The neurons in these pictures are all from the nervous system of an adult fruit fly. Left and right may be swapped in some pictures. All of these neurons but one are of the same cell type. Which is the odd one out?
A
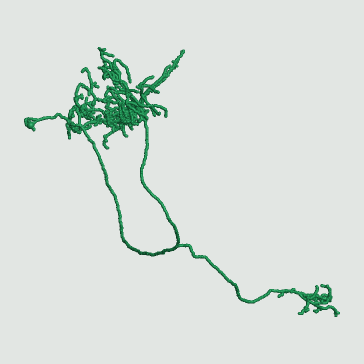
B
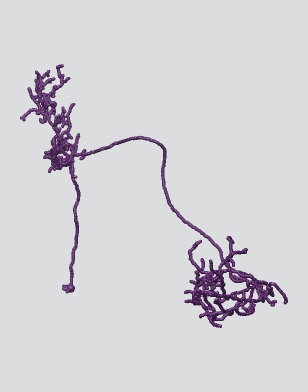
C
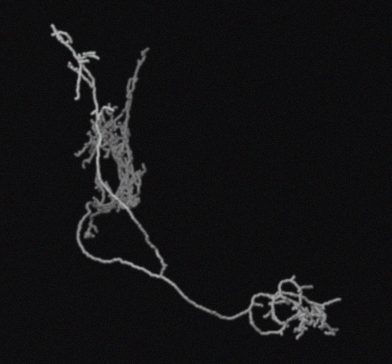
Picture B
